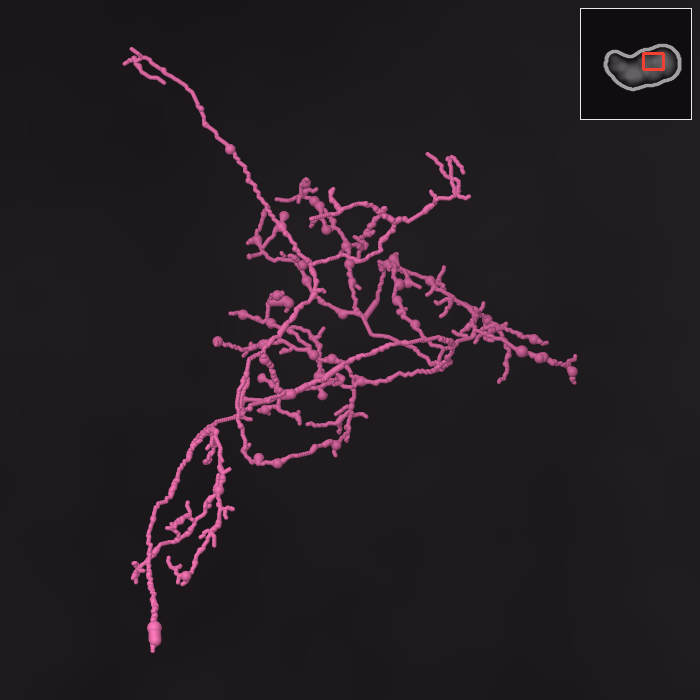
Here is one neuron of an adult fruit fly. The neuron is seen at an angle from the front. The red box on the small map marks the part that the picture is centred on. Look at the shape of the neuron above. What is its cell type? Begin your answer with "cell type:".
cell type: FB3C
